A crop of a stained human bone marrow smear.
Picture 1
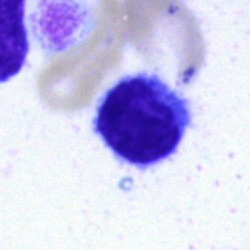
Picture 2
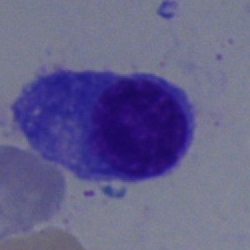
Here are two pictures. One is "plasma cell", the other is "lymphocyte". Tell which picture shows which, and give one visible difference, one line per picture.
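Picture 1 shows a lymphocyte: The nucleus fills almost the whole cell, leaving only a very scant rim of cytoplasm.
Picture 2 shows a plasma cell: The cytoplasm is abundant and deep blue.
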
